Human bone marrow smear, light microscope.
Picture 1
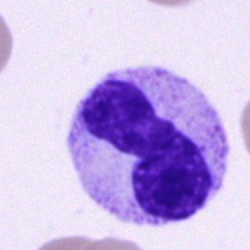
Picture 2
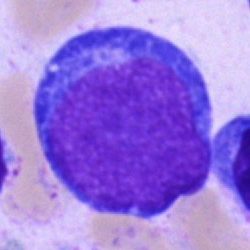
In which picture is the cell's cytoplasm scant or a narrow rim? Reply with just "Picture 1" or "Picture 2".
Picture 2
